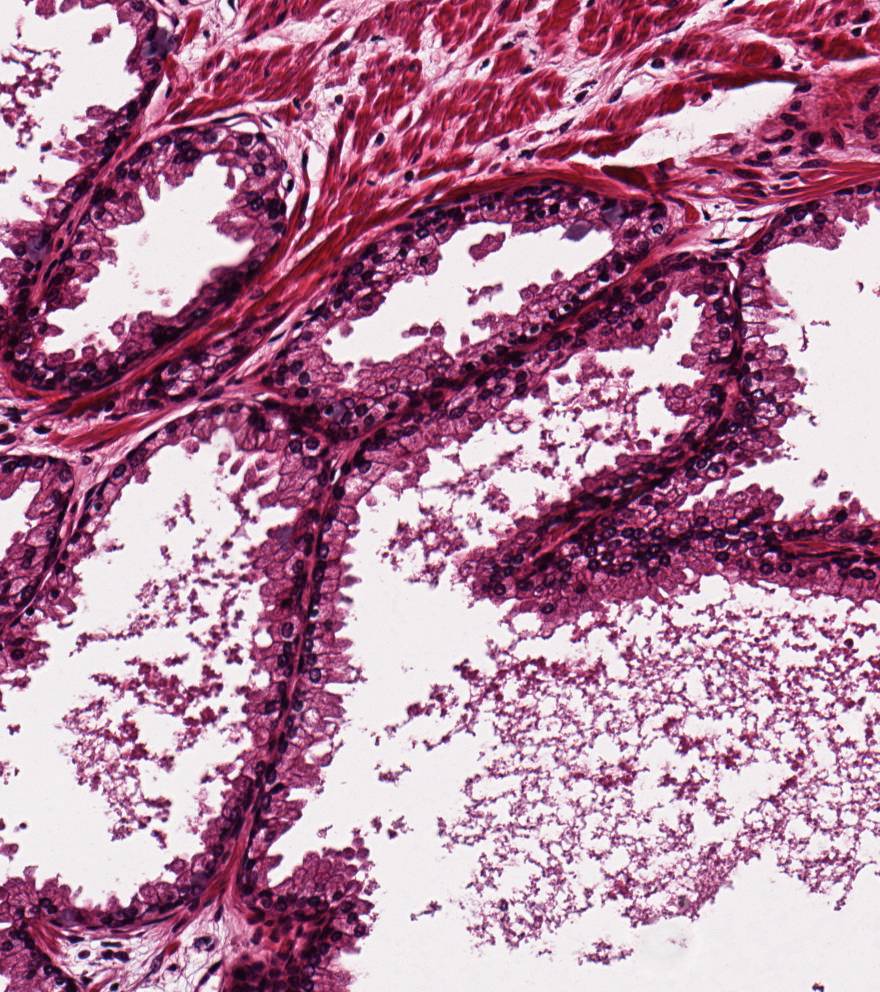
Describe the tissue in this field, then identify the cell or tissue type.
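You've got large glands with irregular, branching outlines filling most of the field, with narrow bands of stroma between them. Up top, that stroma is pink smooth muscle bundles running several ways. Tall columnar cells with pale, finely granular cytoplasm line the glands, their round dark nuclei sitting near the base. It's prostate.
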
